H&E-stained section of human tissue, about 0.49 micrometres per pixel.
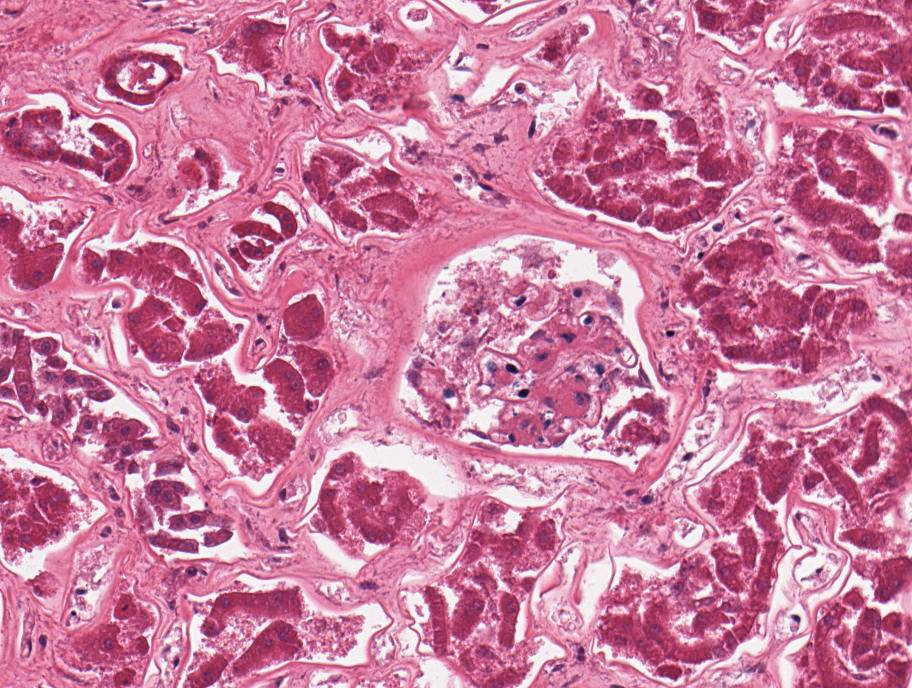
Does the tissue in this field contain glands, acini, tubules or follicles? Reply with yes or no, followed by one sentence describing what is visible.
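Yes. Many separate epithelial tubules and nests are scattered across the whole field, spaced apart by pale pink stroma.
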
